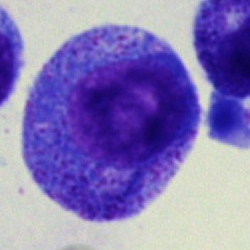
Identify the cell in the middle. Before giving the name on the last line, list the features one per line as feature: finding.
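Outline: round
Nucleus: off-centre, over toward the upper right
Cytoplasm: blue background
Granules: plenty of them, reddish-purple, scattered all through the cytoplasm
Name: promyelocyte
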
